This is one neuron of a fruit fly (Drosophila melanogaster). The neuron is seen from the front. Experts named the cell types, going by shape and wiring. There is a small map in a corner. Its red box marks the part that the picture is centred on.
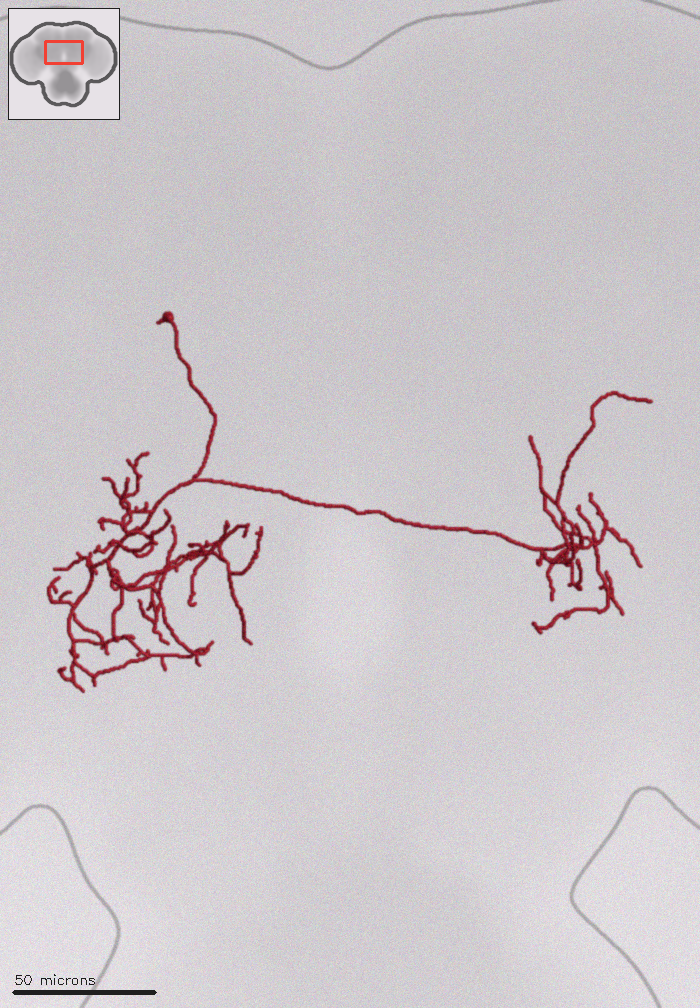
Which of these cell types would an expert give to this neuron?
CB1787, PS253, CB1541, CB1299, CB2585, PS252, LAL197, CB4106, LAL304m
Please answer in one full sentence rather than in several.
The cell type this neuron represents is CB4106.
